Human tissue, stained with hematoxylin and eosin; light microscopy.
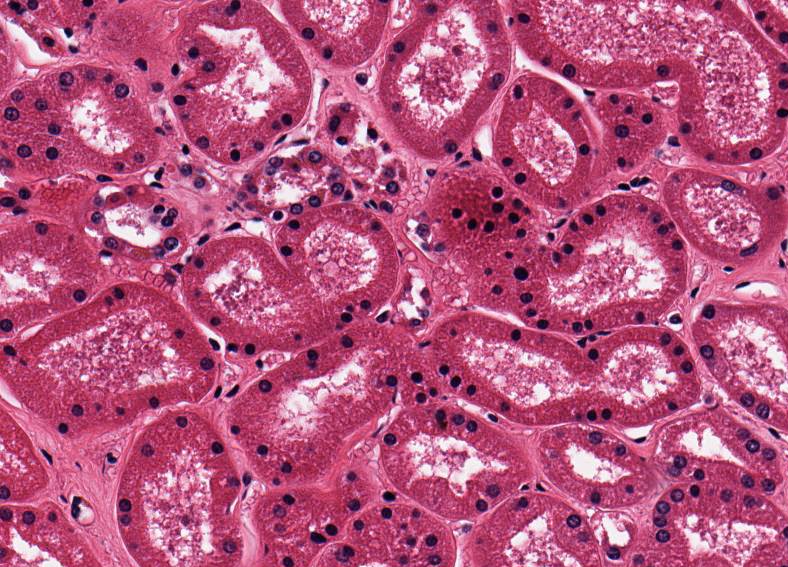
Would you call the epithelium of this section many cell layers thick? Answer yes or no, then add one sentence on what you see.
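No. The tubules are lined by a single layer of cuboidal to low columnar cells.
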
